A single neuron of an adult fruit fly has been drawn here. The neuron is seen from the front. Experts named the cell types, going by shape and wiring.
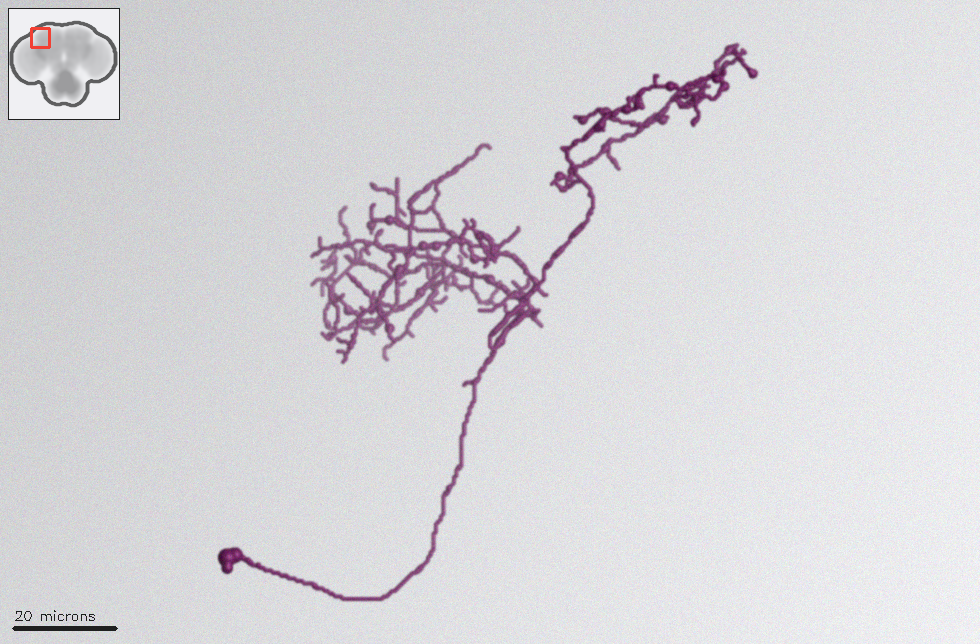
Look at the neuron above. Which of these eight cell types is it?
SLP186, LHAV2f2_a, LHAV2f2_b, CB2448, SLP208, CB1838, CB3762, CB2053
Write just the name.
CB2053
